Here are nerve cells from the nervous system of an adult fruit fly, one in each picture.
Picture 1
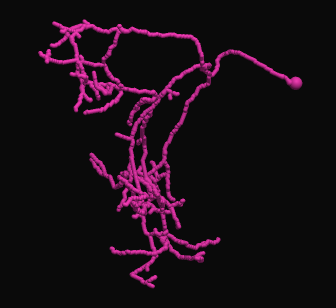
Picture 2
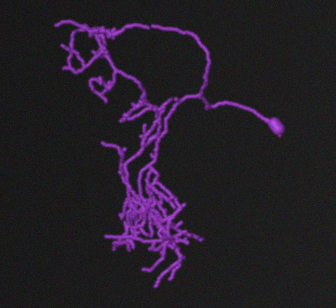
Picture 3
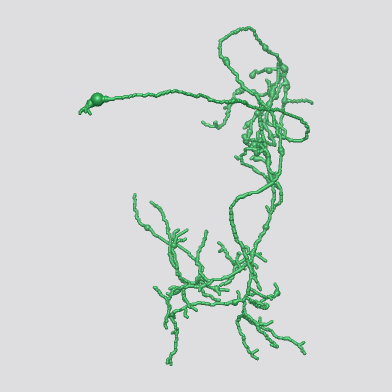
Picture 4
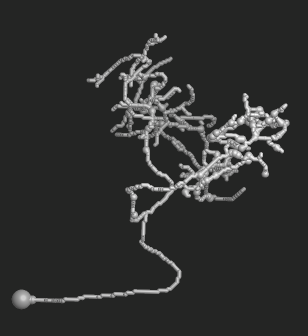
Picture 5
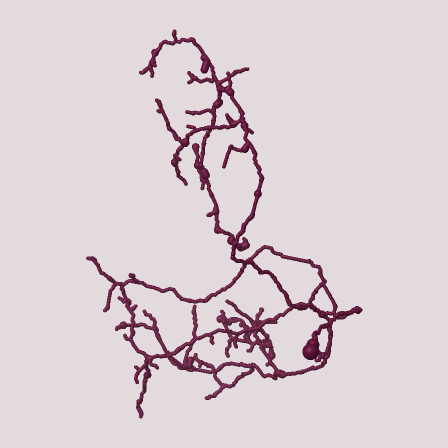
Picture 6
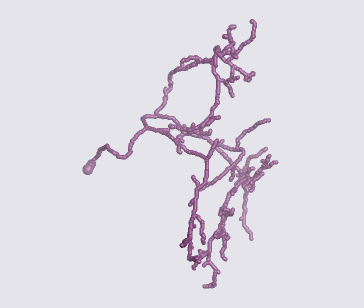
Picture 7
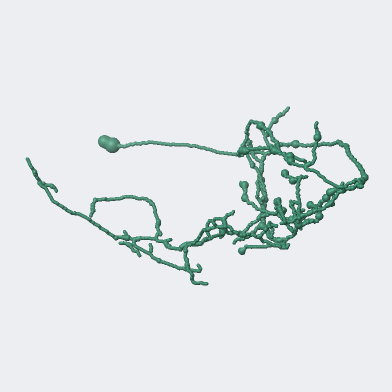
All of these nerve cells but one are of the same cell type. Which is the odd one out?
7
